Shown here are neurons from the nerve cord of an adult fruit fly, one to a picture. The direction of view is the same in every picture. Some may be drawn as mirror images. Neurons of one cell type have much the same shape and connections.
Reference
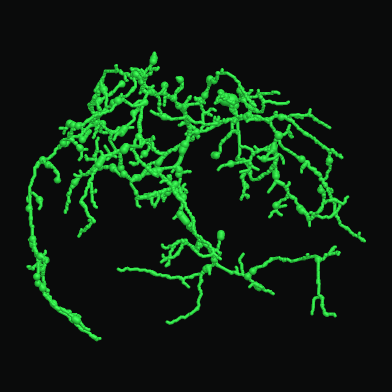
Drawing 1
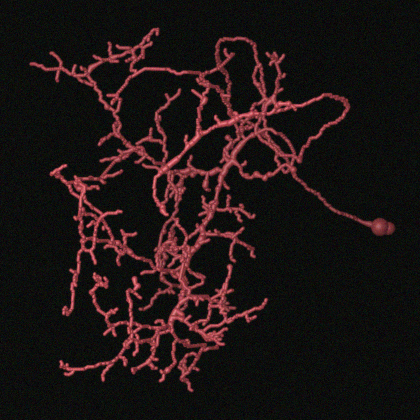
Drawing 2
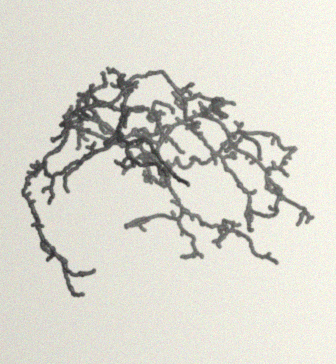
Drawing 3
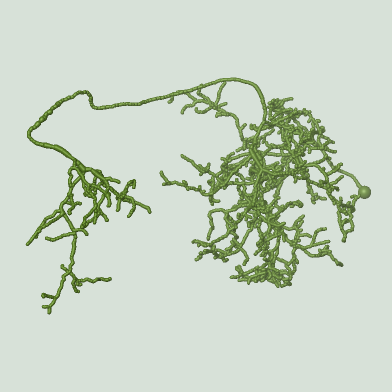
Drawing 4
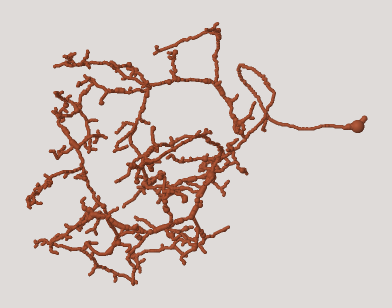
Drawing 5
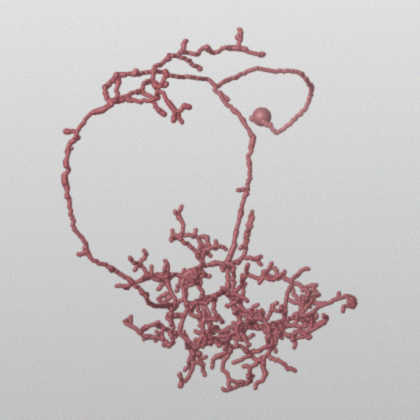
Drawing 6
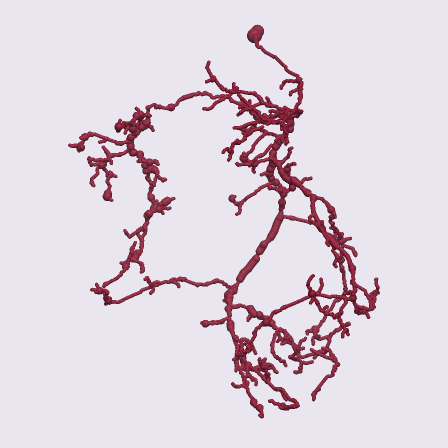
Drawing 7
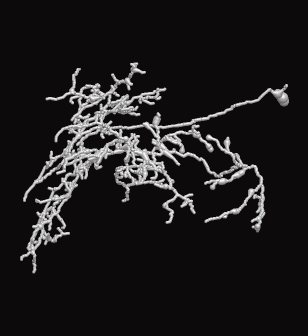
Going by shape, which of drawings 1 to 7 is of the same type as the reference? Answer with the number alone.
2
